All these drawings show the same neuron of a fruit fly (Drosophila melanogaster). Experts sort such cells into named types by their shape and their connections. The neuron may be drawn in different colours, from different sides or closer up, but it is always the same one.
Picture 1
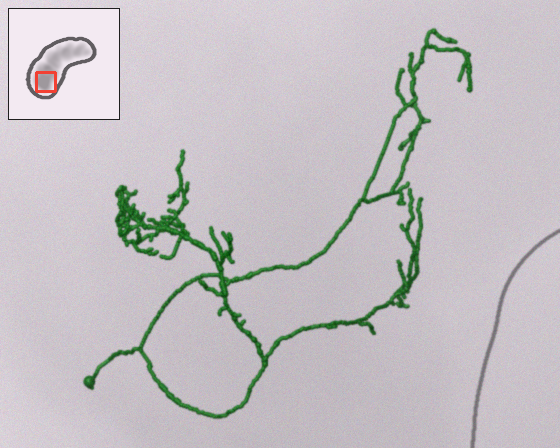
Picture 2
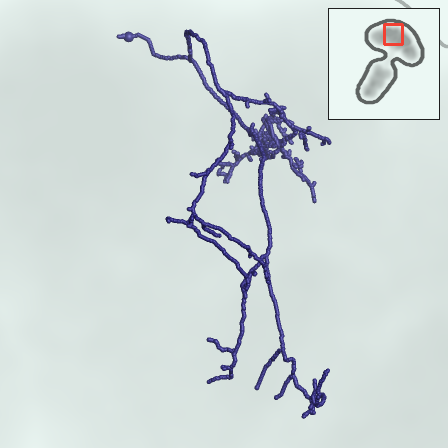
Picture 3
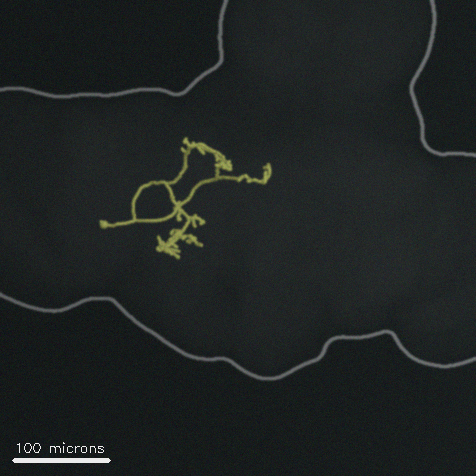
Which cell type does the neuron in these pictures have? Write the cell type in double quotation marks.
"SMP016_b"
